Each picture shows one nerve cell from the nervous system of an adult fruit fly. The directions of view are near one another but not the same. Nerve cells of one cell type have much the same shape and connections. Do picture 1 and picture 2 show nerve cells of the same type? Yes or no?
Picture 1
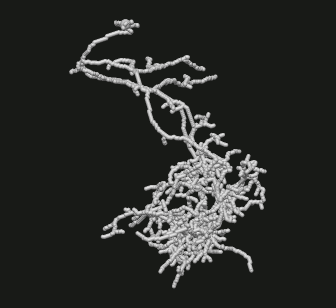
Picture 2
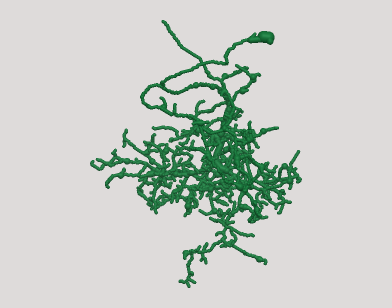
yes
